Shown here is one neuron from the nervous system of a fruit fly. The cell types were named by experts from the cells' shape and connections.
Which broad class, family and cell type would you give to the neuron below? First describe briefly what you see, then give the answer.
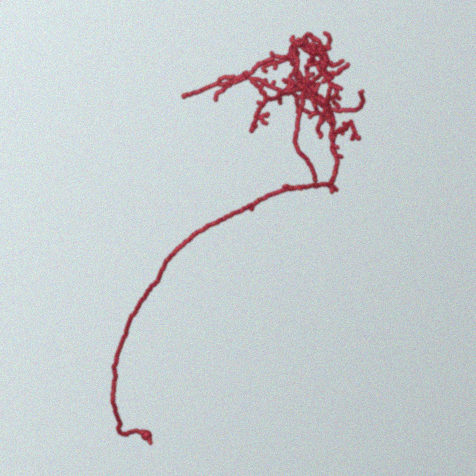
As drawn here it is taller than it is wide. Its broad class is central-brain intrinsic neuron. Its family is hemilineage WEDd1. It is of cell type CB1268.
